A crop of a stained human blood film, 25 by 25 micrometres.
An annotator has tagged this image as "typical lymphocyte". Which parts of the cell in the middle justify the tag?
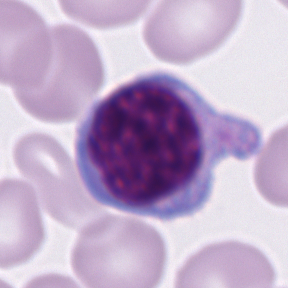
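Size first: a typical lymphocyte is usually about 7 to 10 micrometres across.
Here the round nucleus alone is about 10 micrometres, already at the top of that range for a whole cell, so size doesn't sit so well. That nucleus fills about 60% of the cell's area.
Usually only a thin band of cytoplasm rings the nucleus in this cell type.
That holds on the left, where the rim is thin, but on the right the cytoplasm broadens into a wider band. Otherwise, the nucleus sits off-centre towards the left, a single blunt projection of cytoplasm extends towards the right, and the dark purple chromatin is coarsely clumped with paler patches between the clumps.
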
